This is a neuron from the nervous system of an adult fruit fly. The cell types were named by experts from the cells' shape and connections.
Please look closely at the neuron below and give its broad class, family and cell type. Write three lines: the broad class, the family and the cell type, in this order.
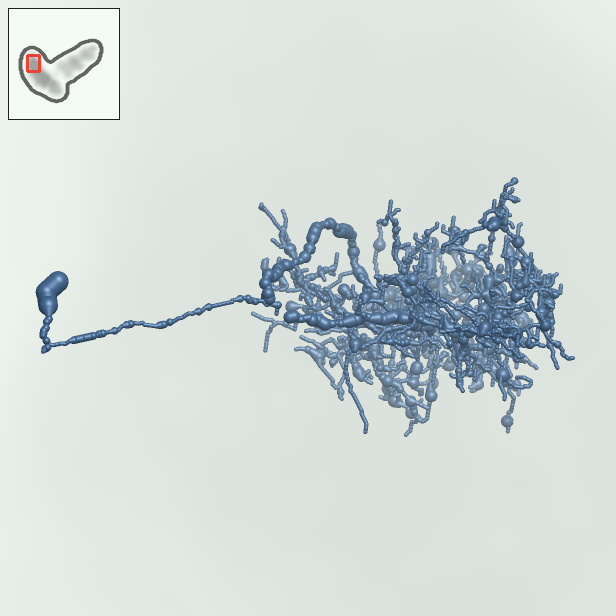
central-brain intrinsic neuron
LHAV
LHAV2o1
